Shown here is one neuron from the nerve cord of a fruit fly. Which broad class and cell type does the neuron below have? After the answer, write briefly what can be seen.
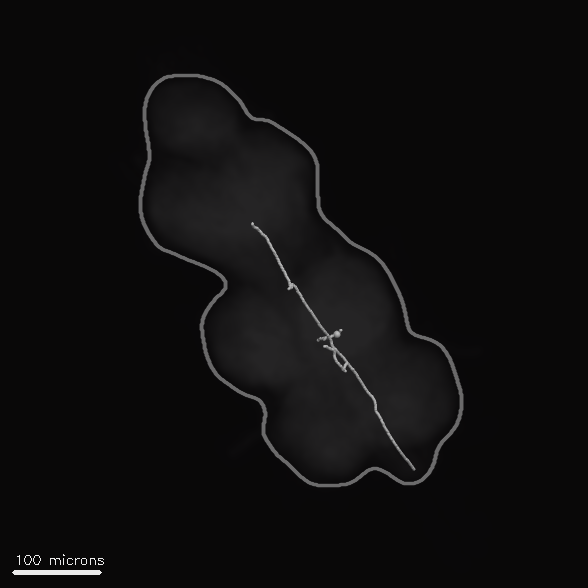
Its broad class is ascending neuron. Its cell type is ANXXX169. By the scale bar it is about 300 microns tall in this view. As drawn here it is taller than it is wide.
